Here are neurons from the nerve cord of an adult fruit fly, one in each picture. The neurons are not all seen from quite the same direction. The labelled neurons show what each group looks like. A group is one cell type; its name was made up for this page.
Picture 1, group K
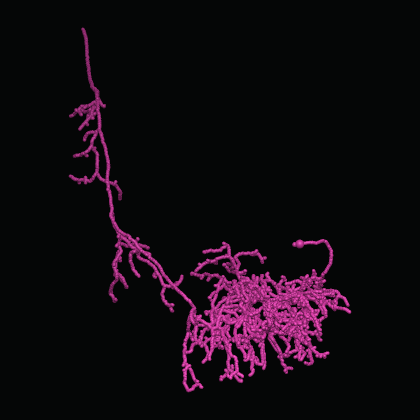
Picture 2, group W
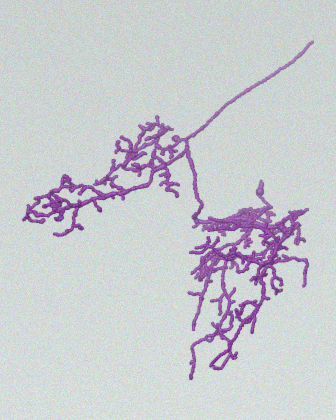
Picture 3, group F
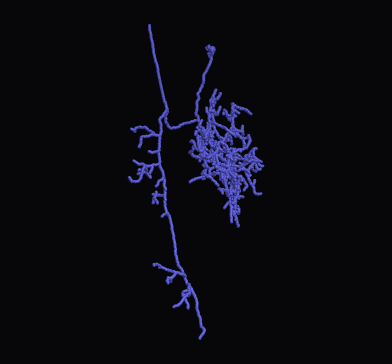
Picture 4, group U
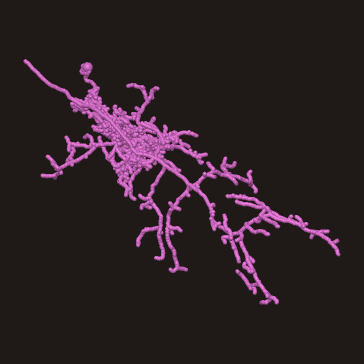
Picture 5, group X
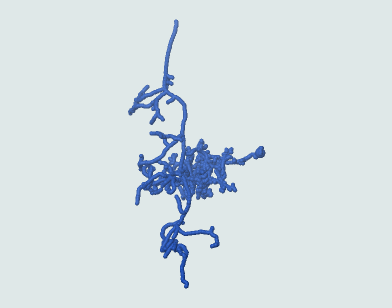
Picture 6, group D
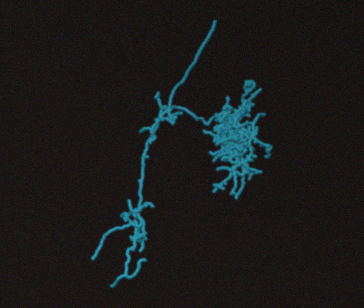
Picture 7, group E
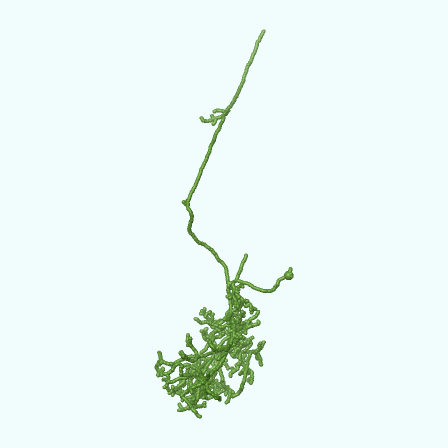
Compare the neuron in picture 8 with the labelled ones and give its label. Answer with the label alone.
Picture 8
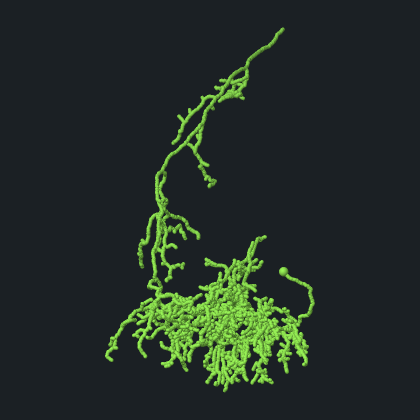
group K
